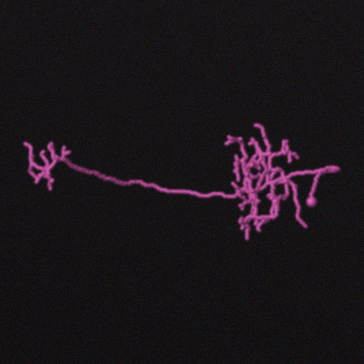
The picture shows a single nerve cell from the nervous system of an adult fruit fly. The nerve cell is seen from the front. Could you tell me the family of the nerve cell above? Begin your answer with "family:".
family: Tm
